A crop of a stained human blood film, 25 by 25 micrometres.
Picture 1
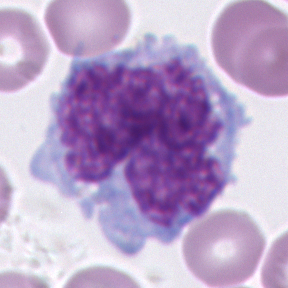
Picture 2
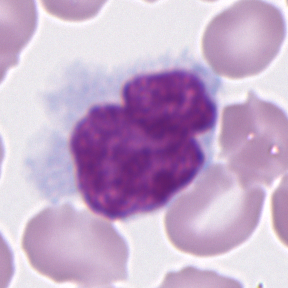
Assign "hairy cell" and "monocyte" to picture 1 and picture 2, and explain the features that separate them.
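Picture 1 shows a monocyte, and picture 2 shows a hairy cell. The monocyte has an irregular, ragged edge rather than a smoothly round one, and it measures about 19 micrometres across.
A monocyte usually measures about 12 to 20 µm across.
Its nucleus is folded into broad masses, not divided into separate lobes linked by thin strands, and it takes up about 60% of the cell's area.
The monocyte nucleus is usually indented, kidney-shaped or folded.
The monocyte cytoplasm is pale greyish blue and holds no coarse, distinct granules.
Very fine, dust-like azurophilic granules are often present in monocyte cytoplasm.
Red cells lie close around the monocyte without overlapping it, and this picture is slightly soft in focus. The border of the hairy cell, by contrast, is faint and ragged, fraying into fine wisps, most clearly on the left.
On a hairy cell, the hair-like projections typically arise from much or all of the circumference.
Its nucleus is irregularly folded into lobes and carries a deep notch at the top, and its chromatin is dark purple, mottled with small paler patches. Most of the hairy cell's cytoplasm lies to the left of the nucleus; it is a pale, washed-out blue and shows no distinct coarse granules.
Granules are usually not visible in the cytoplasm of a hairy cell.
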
